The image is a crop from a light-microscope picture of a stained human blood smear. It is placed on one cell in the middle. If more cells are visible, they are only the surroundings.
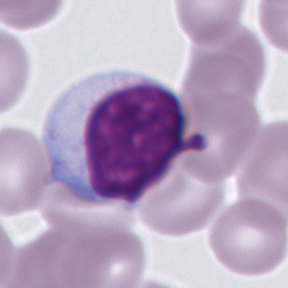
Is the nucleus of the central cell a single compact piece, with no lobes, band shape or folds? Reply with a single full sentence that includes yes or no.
Yes, there is a single compact nucleus of round, oval or kidney shape in the cell.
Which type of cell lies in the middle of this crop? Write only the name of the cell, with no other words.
large granular lymphocyte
